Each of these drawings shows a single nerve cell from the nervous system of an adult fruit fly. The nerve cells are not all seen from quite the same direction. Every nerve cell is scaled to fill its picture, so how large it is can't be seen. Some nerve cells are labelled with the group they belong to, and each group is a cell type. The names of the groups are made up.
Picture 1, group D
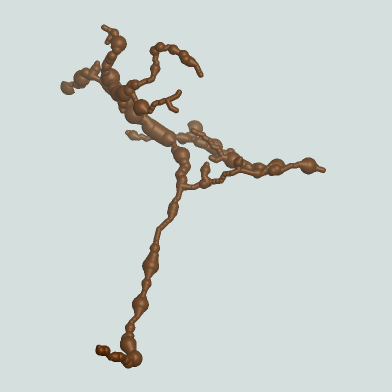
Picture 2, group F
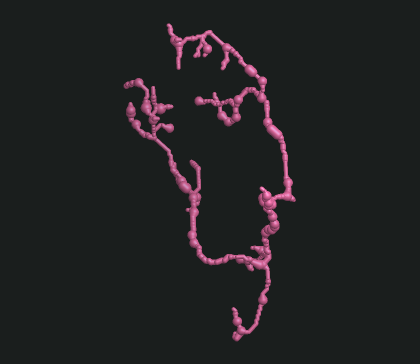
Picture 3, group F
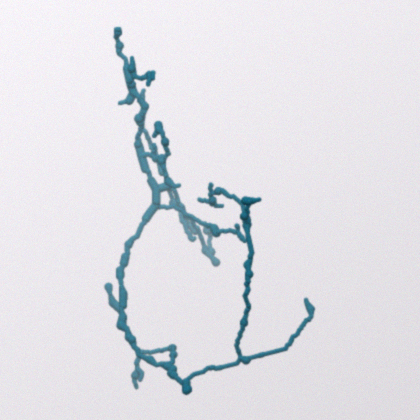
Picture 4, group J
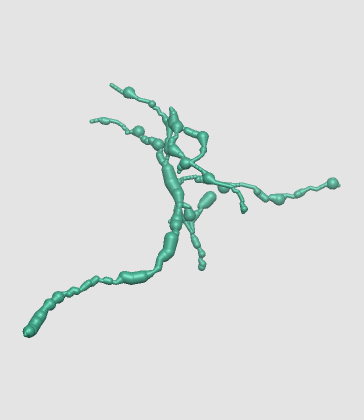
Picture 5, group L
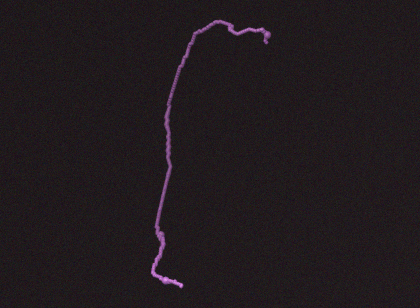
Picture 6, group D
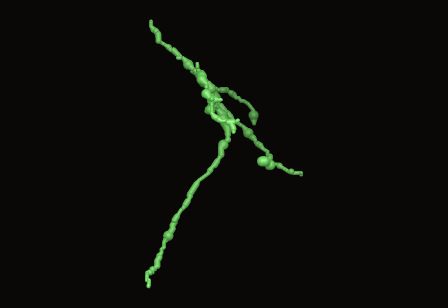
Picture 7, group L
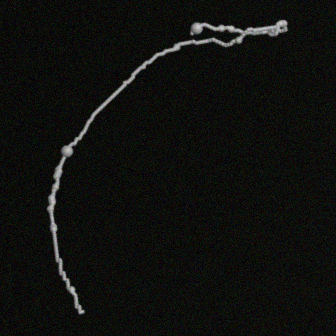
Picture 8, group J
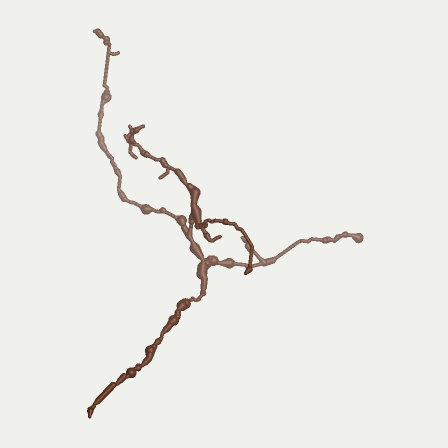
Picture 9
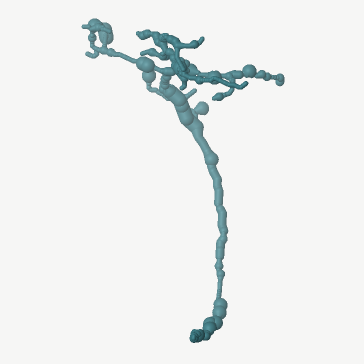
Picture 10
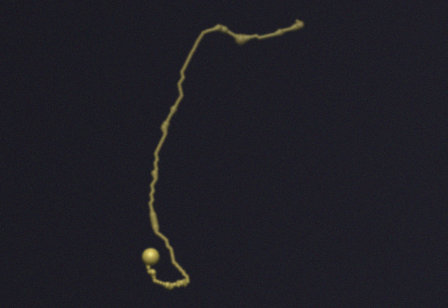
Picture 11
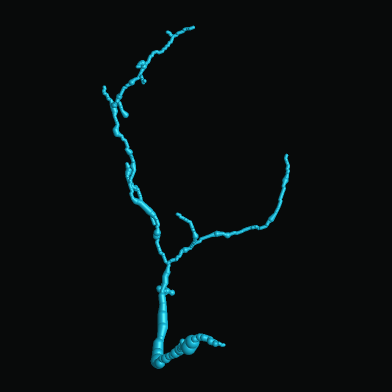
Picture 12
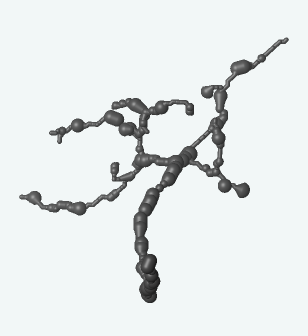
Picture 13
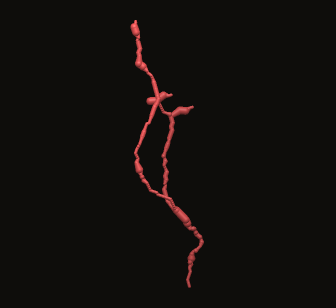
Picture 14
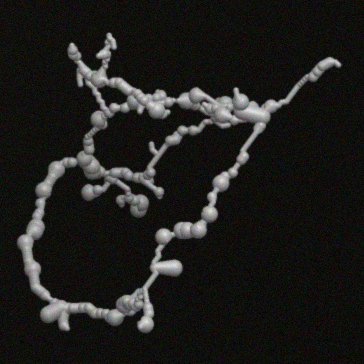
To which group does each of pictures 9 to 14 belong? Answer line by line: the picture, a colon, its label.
9: group D
10: group L
11: group J
12: group J
13: group F
14: group F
